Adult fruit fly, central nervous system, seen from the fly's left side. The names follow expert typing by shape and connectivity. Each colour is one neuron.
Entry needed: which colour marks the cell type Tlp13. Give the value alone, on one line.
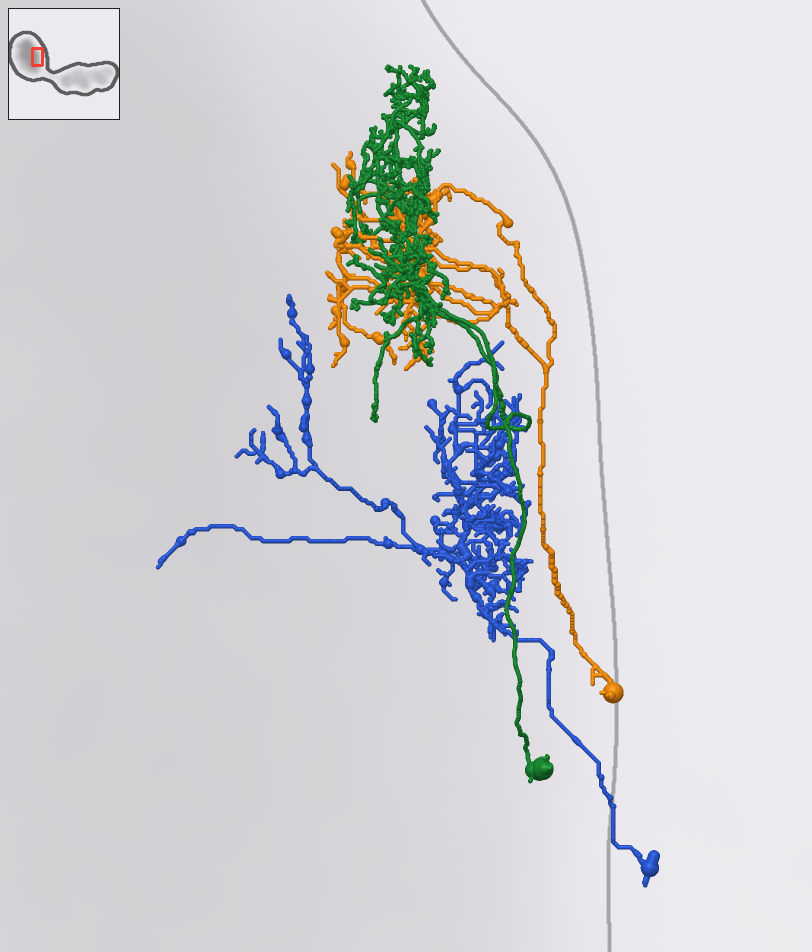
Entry: blue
